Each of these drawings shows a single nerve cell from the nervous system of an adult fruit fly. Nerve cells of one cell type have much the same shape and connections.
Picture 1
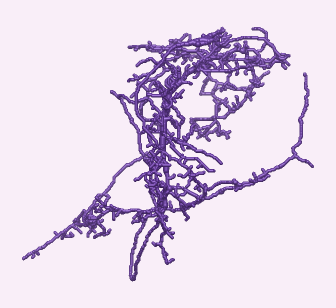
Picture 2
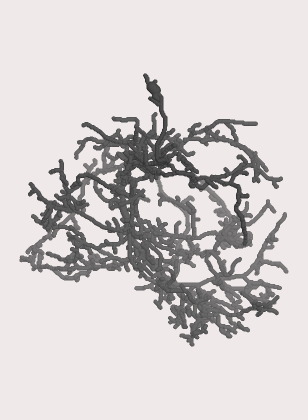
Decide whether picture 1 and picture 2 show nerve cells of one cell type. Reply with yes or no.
no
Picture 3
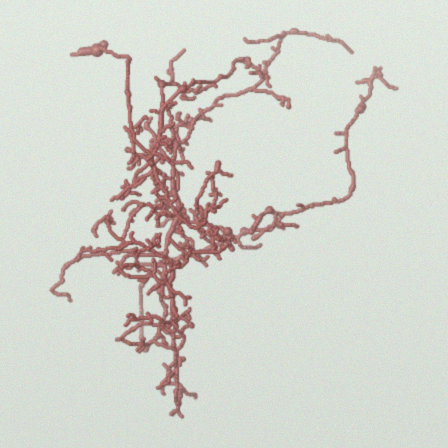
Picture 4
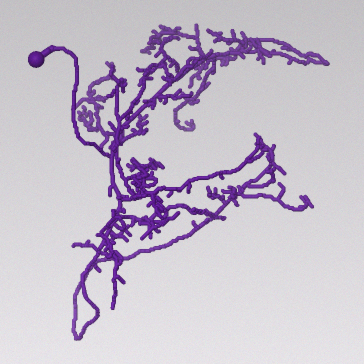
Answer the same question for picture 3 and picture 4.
no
